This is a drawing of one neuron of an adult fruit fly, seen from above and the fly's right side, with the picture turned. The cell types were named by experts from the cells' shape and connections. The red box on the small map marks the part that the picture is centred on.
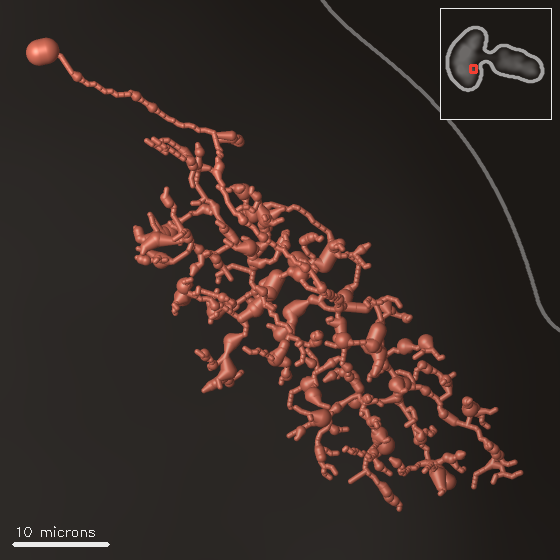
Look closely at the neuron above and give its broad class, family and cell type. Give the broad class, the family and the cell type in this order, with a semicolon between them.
optic-lobe intrinsic neuron; Pm; Pm1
